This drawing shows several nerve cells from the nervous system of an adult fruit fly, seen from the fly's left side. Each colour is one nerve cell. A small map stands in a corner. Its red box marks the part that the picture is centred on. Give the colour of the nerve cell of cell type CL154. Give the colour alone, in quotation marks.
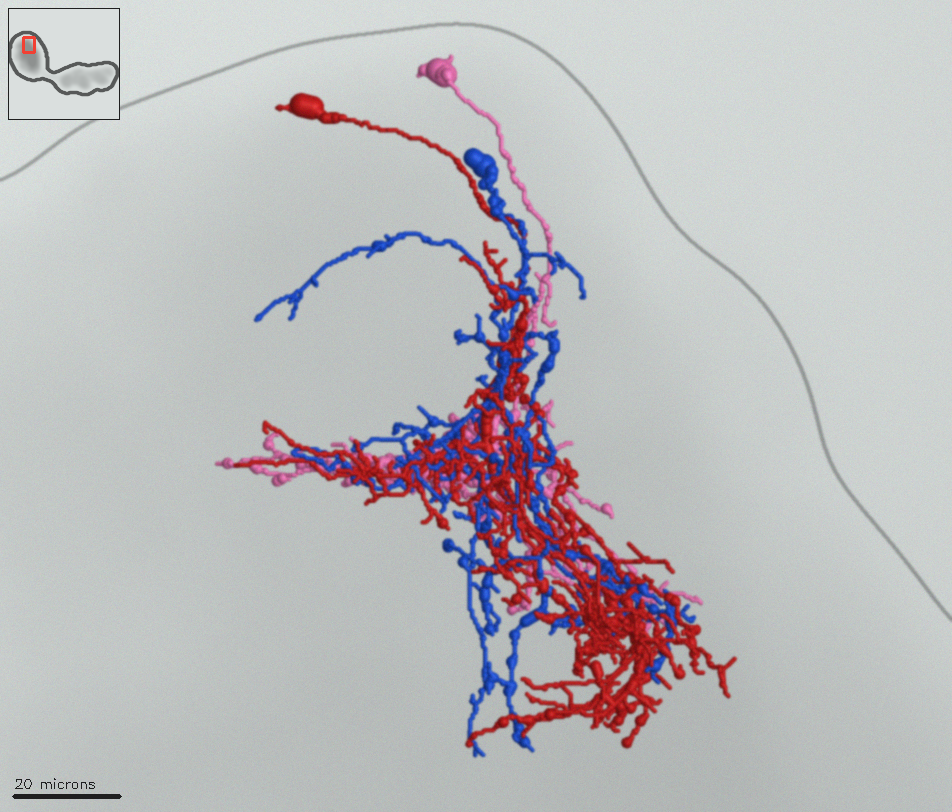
"blue"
